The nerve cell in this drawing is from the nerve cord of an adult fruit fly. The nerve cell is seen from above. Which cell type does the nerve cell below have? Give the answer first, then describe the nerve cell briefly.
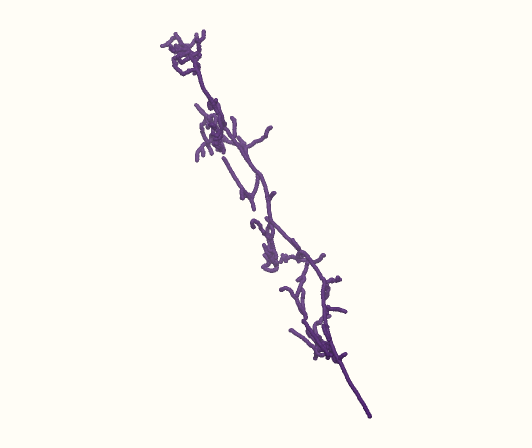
Its cell type is DNg68. Its broad class is descending neuron. The drawing shows no cell body. Dozens of branch ends can be seen.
